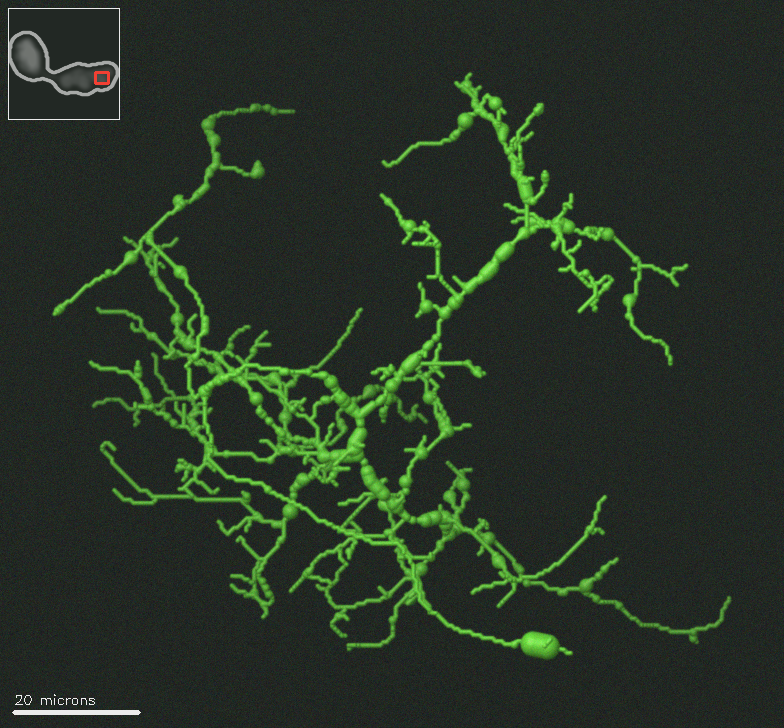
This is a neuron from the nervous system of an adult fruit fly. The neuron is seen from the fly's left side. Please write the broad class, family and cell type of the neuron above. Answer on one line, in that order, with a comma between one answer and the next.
nerve-cord intrinsic neuron, hemilineage 16B, IN16B074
